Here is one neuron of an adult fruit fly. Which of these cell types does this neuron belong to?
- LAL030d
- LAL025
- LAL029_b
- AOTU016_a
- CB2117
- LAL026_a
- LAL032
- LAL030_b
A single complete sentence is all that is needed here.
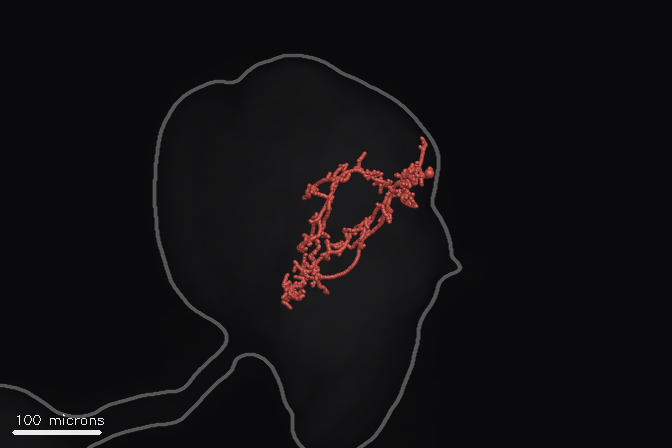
In the scheme of cell types, this neuron is LAL025.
